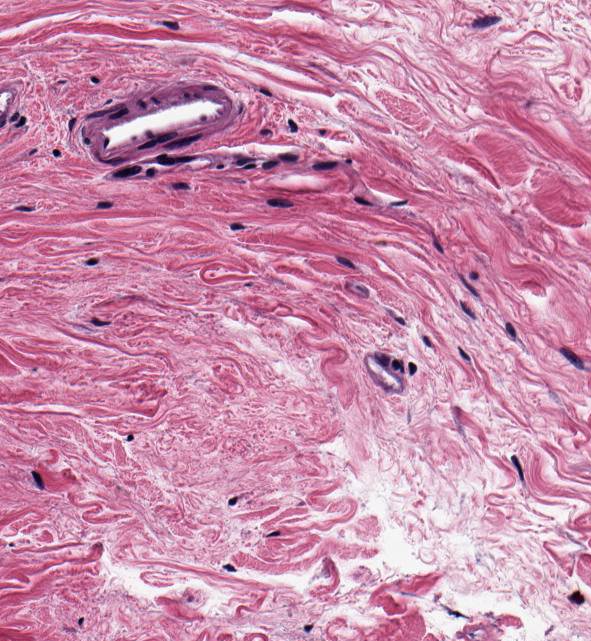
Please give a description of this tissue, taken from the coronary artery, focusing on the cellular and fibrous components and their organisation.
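Pink-staining collagen fibre bundles fill the field, holding few scattered cells. The fibroblasts have thin, elongated, dark-staining nuclei, no distinct cytoplasm. A small vessel near the upper left has an empty lumen lined by flattened endothelial cells. A second, smaller vessel profile lies just right of centre.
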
